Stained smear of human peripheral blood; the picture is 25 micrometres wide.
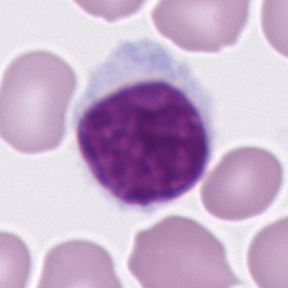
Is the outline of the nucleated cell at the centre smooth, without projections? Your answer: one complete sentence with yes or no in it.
No, the outline of the cell is rough.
